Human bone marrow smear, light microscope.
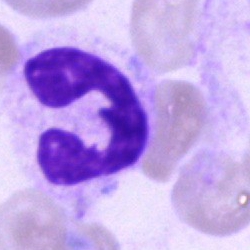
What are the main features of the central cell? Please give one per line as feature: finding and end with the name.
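Nucleus: single curved band, C shape, open side left
Cytoplasm: pale lilac, surrounds nucleus, fills hollow of curve
Granules: fine, faint lilac, scattered
Outline: roughly round, faint, blending into background
Name: band neutrophil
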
